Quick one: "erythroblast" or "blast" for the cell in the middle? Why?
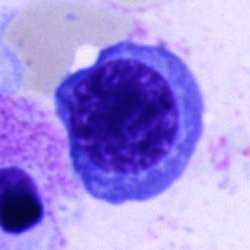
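Erythroblast. Chromatin comes first: dark purple and clumped into coarse patches with paler gaps, which decides it.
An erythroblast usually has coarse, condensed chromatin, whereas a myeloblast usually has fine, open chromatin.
Next, the nucleus sits off-centre toward the upper left, leaving more cytoplasm at the lower right. Last, a paler band of cytoplasm lies beside the nucleus on its right.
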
